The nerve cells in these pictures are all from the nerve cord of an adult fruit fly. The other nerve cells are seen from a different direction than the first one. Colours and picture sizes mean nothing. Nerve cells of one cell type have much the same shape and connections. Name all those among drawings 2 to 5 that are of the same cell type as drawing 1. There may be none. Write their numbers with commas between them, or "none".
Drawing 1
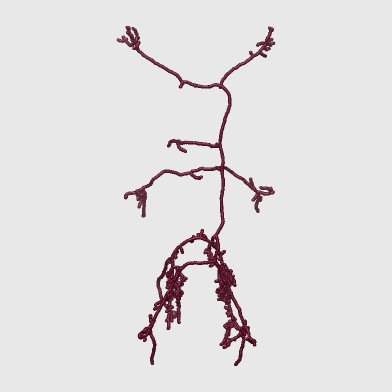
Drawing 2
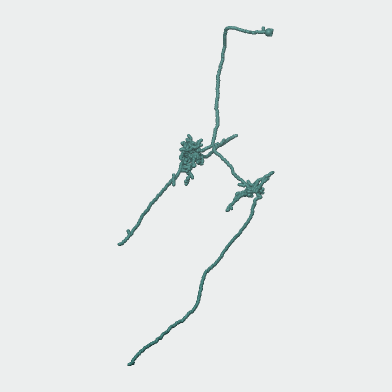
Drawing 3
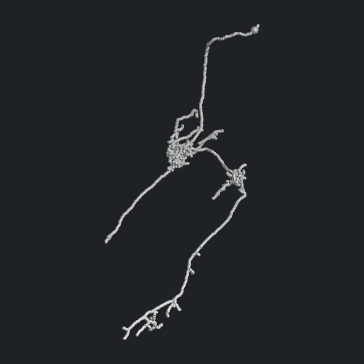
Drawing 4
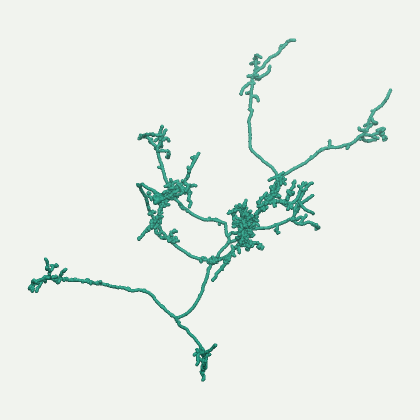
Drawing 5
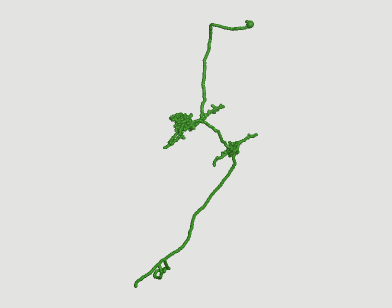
4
